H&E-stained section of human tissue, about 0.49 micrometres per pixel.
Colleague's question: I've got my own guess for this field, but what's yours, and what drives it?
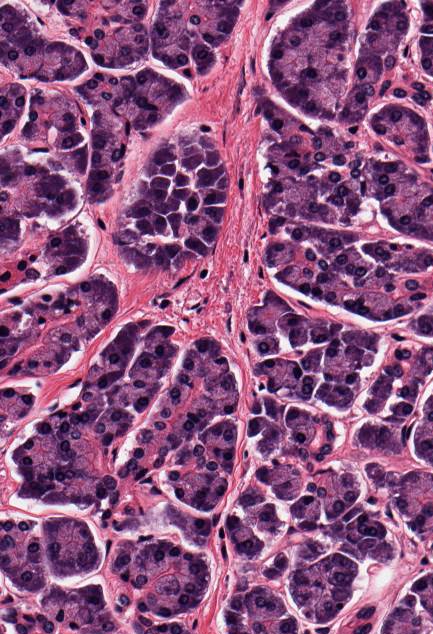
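That's exocrine pancreas. Cells sit in rounded nests and lobules between thin pink fibrous strands, and a broad stromal band runs down the middle. Most have plenty of granular purple cytoplasm and a single small, round, dark, fairly uniform nucleus.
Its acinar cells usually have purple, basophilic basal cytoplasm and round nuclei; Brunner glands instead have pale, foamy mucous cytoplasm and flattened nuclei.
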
